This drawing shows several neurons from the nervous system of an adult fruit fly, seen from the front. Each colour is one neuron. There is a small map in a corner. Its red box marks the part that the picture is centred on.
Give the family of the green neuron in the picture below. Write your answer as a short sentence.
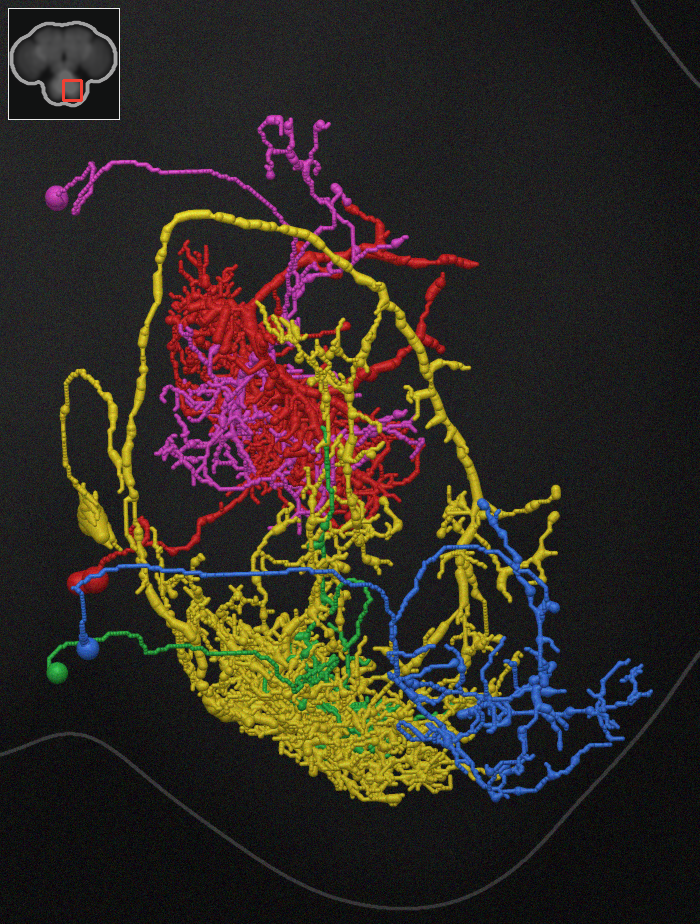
The family is hemilineage 14A.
